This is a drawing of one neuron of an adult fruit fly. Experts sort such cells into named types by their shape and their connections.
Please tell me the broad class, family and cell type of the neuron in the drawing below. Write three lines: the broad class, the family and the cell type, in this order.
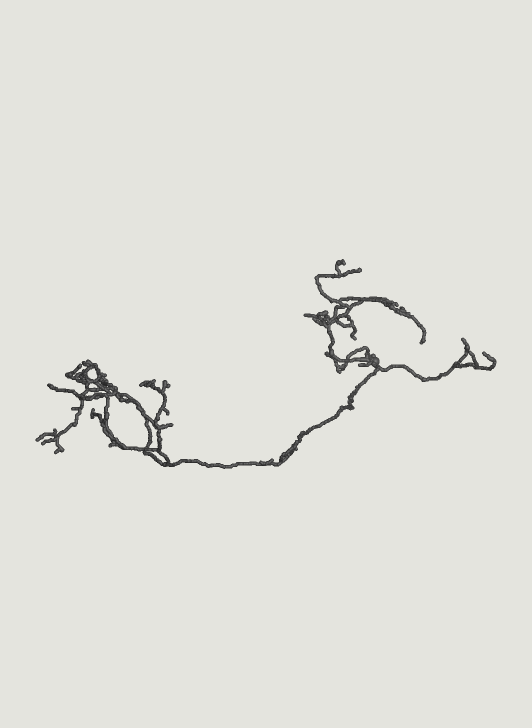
central-brain intrinsic neuron
class Kenyon Cell
KCg-s3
